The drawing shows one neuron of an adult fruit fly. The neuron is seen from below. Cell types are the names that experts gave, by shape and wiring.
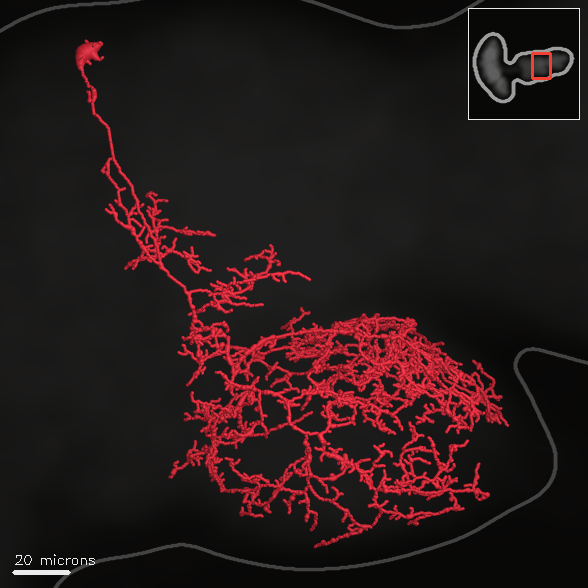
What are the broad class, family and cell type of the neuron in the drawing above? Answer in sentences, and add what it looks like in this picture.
Its broad class is nerve-cord intrinsic neuron. Its family is hemilineage 09B. The cell type is IN09B005. Its cell body lies at the upper left of the picture. From top to bottom in the picture it spans about 190 microns. The picture shows more than a hundred branch ends.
